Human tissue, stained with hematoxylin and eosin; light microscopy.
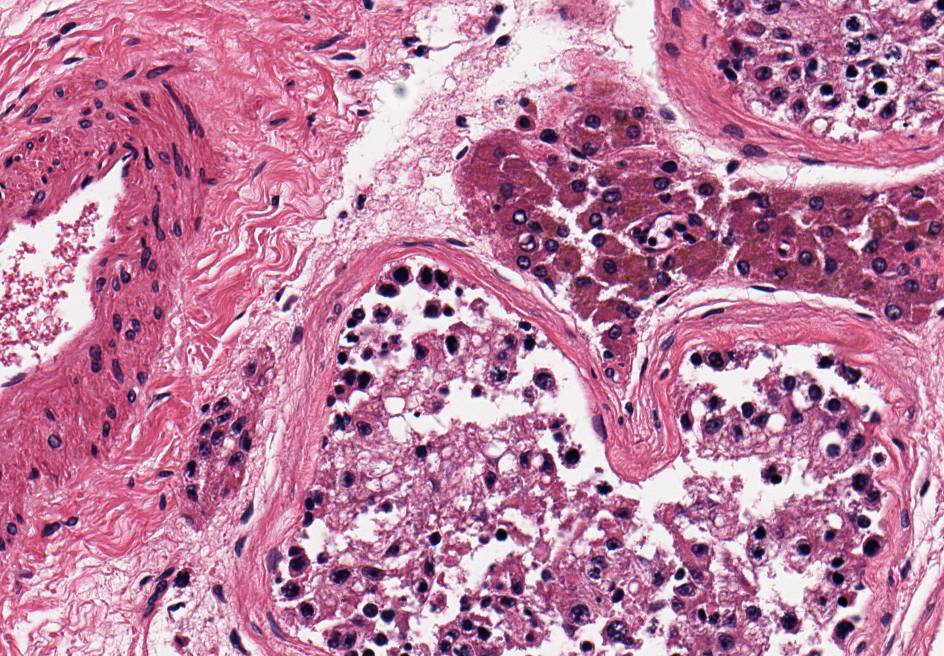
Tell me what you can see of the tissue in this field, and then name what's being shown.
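Within the tubules you'll find loosely packed, separated rounded cells with dark round nuclei and pale, partly vacuolated cytoplasm. Between tubules, upper centre-right, there's a cluster of polygonal cells with plenty of deep-pink cytoplasm and round central nuclei. Off to the left it's dense wavy collagen with scattered elongated spindle nuclei. It's testis.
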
